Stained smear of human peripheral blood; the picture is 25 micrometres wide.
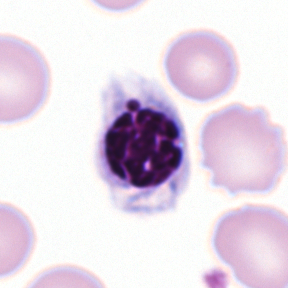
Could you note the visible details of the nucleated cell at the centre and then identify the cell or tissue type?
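First, the nucleus is round and about 7 micrometres across. Next, its chromatin is dark purple, clumped into coarse blocks separated by paler lines. Then, a small round dark knob sits on its upper-left edge. Last, the cytoplasm is pale greyish blue. The cell is a normoblast.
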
